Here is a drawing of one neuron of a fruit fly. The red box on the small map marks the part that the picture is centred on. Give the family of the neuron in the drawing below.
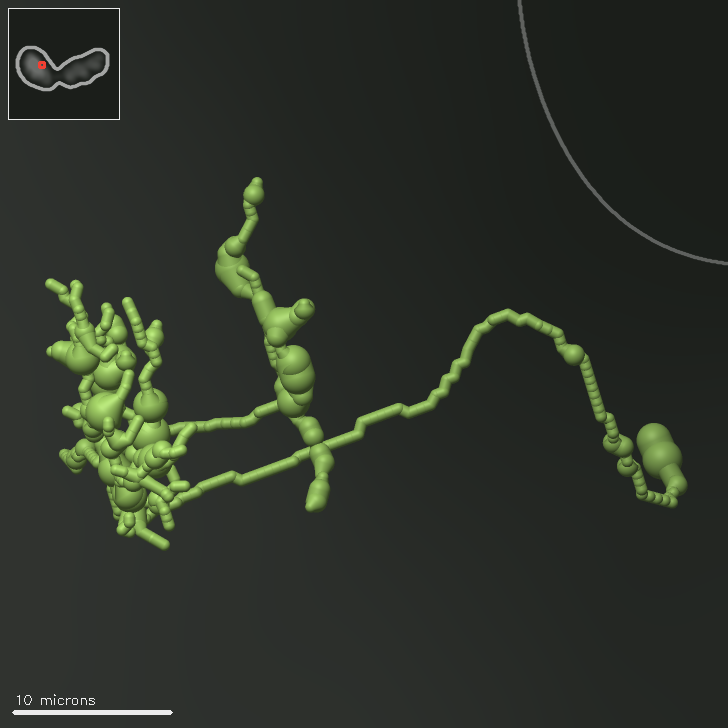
T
